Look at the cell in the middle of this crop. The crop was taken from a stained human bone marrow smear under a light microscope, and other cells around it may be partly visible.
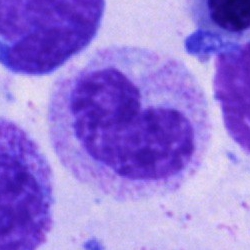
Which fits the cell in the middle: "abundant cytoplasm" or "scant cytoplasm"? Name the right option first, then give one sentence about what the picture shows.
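Abundant cytoplasm. A wide rim of pale pinkish-lilac cytoplasm surrounds the nucleus.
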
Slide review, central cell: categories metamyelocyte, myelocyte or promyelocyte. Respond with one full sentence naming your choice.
The central cell shown in this smear crop is a metamyelocyte.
